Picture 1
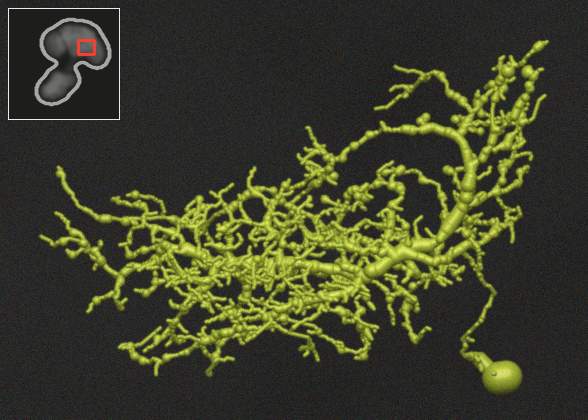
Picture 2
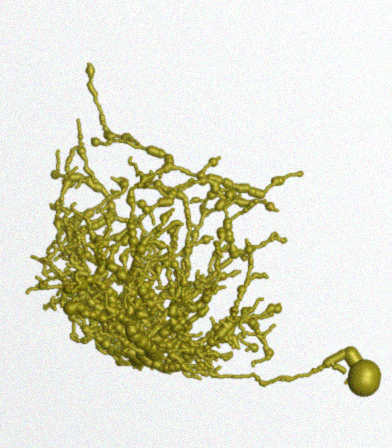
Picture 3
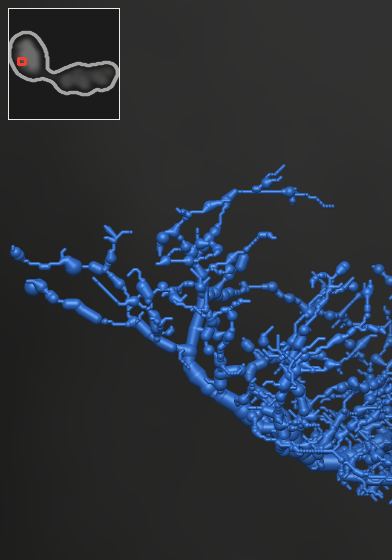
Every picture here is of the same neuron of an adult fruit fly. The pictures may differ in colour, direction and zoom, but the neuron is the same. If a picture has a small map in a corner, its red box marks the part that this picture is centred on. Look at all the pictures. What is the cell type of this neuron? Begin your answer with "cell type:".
cell type: SAD111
